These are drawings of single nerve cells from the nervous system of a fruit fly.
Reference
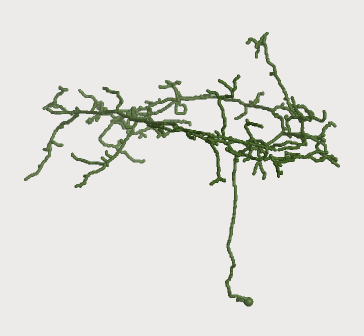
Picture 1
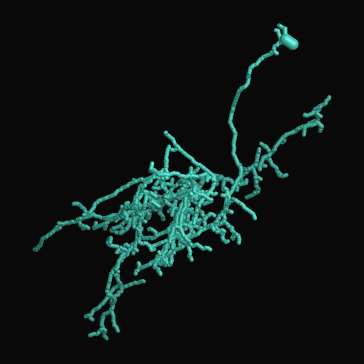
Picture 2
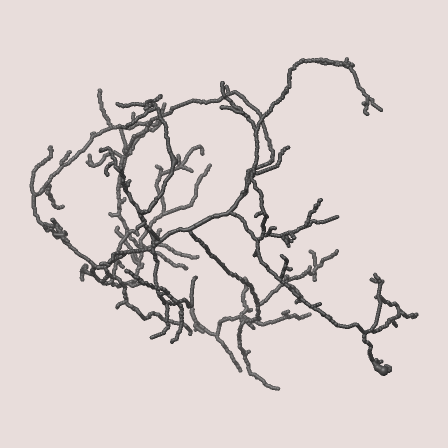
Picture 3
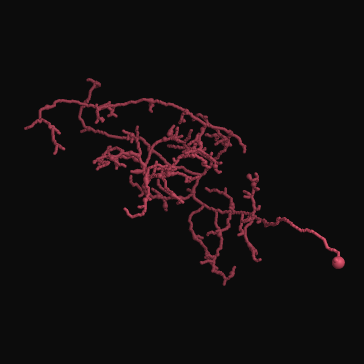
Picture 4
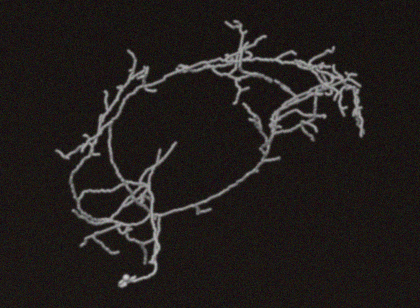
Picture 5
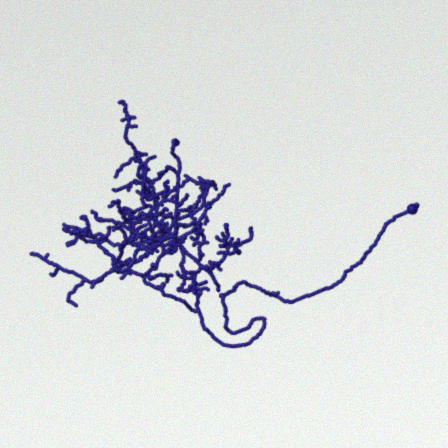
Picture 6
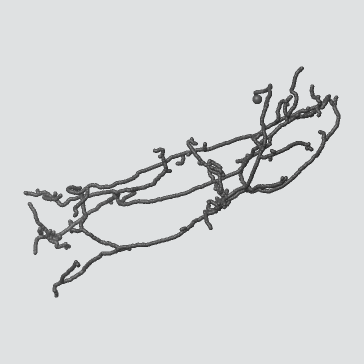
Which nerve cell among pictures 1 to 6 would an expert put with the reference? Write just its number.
4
